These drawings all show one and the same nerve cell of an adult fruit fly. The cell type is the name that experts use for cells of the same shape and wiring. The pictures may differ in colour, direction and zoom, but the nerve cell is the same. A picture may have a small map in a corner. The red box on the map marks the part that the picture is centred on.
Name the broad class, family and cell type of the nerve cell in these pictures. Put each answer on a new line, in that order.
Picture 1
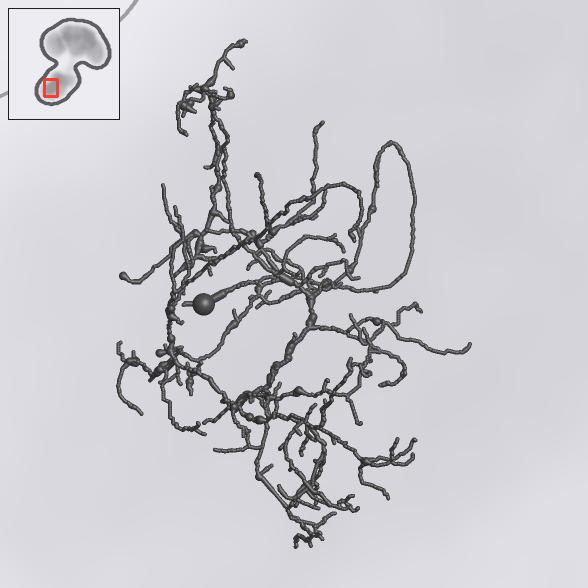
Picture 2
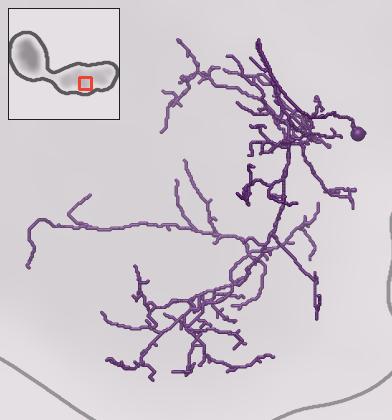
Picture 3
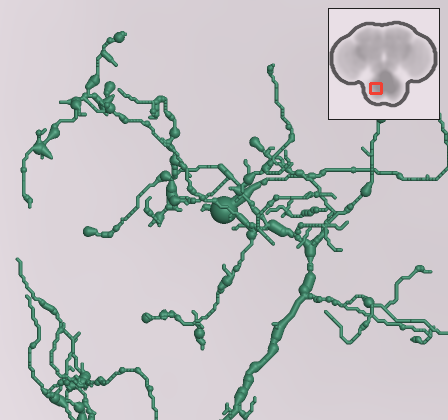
nerve-cord intrinsic neuron
hemilineage 03A
IN03A071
